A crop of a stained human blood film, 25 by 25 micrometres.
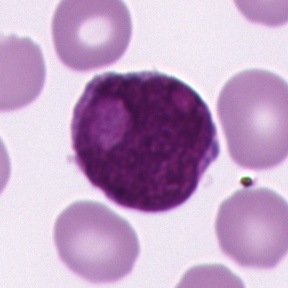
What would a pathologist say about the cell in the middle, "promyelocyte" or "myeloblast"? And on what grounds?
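Myeloblast. Nucleus round in outline, about 12 micrometres across. No vacuoles seen. Small pale bulge projecting from the right edge. Surrounding red cells close by, none touching it.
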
